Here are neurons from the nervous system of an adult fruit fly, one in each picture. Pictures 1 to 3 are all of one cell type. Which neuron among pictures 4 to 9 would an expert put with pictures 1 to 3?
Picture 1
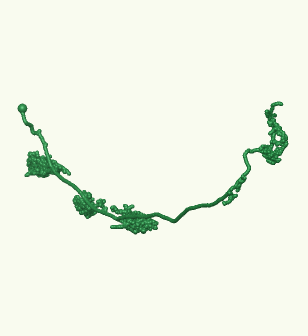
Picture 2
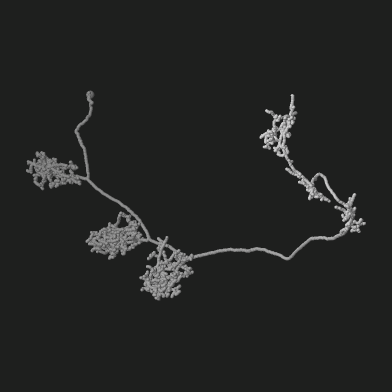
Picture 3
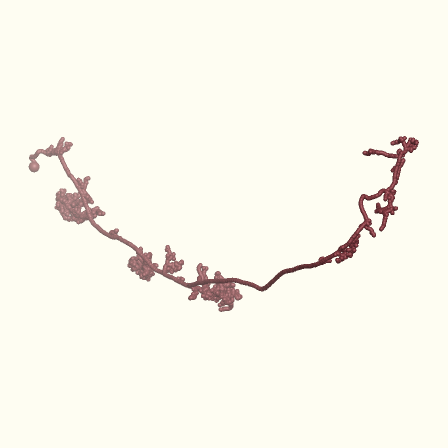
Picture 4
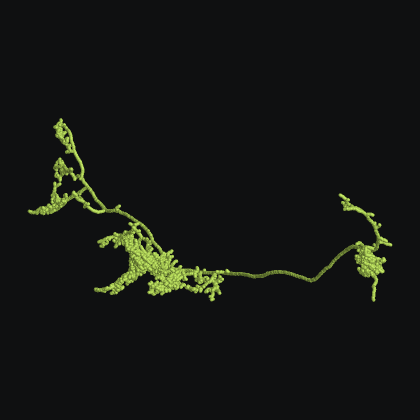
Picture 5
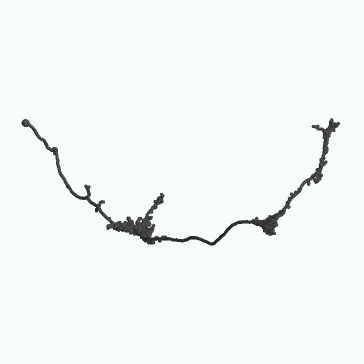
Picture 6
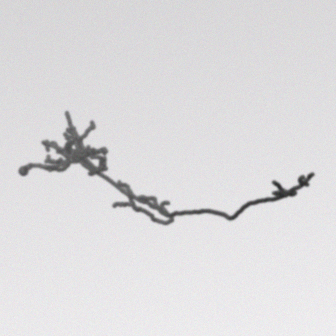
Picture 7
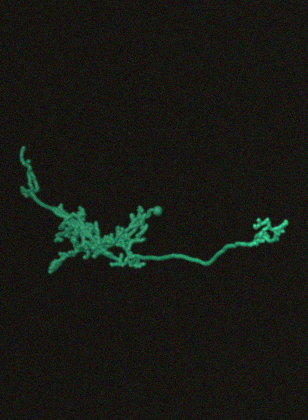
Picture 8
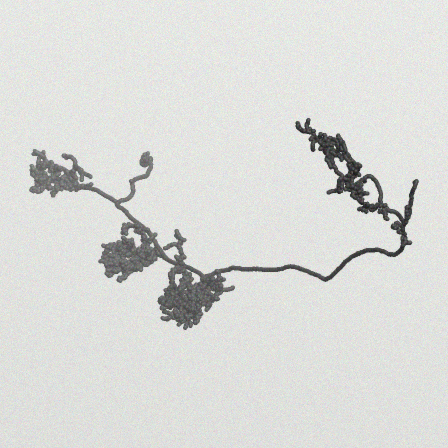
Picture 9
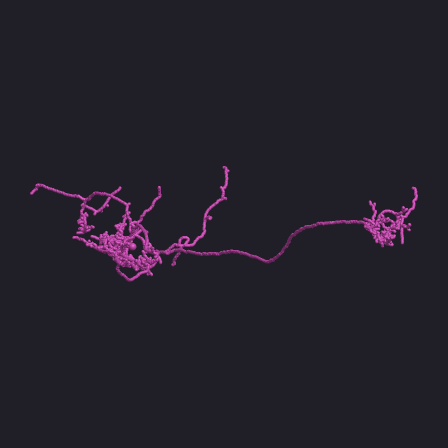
8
